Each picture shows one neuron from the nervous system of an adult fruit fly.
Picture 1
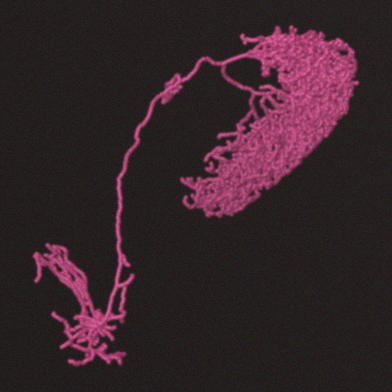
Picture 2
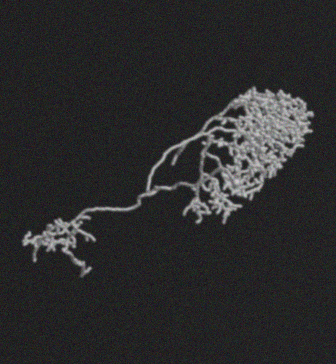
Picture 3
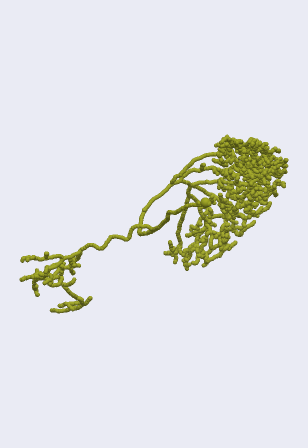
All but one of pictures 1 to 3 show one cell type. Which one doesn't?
1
